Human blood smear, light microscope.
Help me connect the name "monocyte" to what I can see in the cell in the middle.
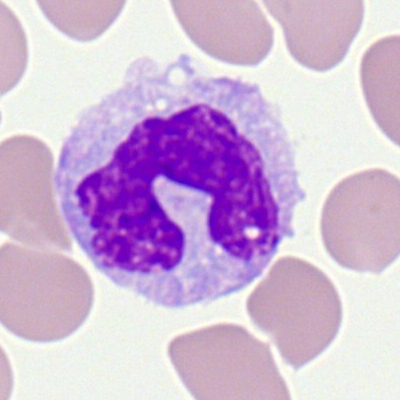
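This monocyte has a thick, curved nucleus bent like a horseshoe that opens toward the bottom, and its cytoplasm is pale lilac. The cytoplasm holds fine, faint granules, which go with the name.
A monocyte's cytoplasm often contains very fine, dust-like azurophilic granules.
Near the top of the cell a few small clear vacuoles sit in the cytoplasm, and those fit as well.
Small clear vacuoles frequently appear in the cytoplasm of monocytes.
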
